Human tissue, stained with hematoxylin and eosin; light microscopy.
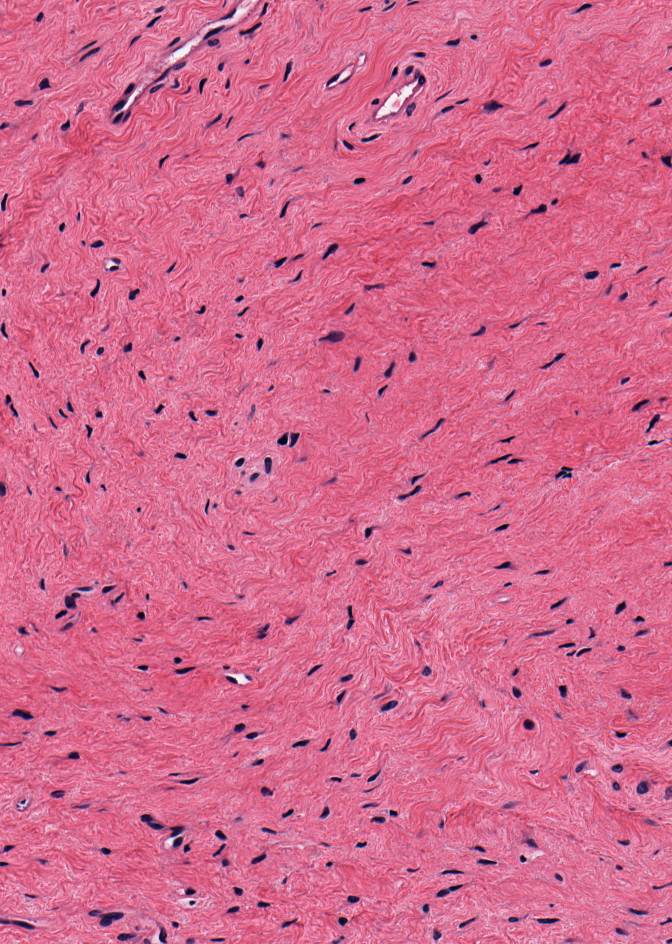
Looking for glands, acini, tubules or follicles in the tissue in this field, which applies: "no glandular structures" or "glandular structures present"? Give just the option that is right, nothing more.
No glandular structures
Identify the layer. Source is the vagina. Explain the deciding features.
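Dense connective tissue. Uniform sheet of pink fibrous tissue across the whole field. Nuclei small, dark, elongated, many slender and slightly curved, few, evenly and widely spaced in abundant pink matrix. Cytoplasm and cell borders not separable from the fibres.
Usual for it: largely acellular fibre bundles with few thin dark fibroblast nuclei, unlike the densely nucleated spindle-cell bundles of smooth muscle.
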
